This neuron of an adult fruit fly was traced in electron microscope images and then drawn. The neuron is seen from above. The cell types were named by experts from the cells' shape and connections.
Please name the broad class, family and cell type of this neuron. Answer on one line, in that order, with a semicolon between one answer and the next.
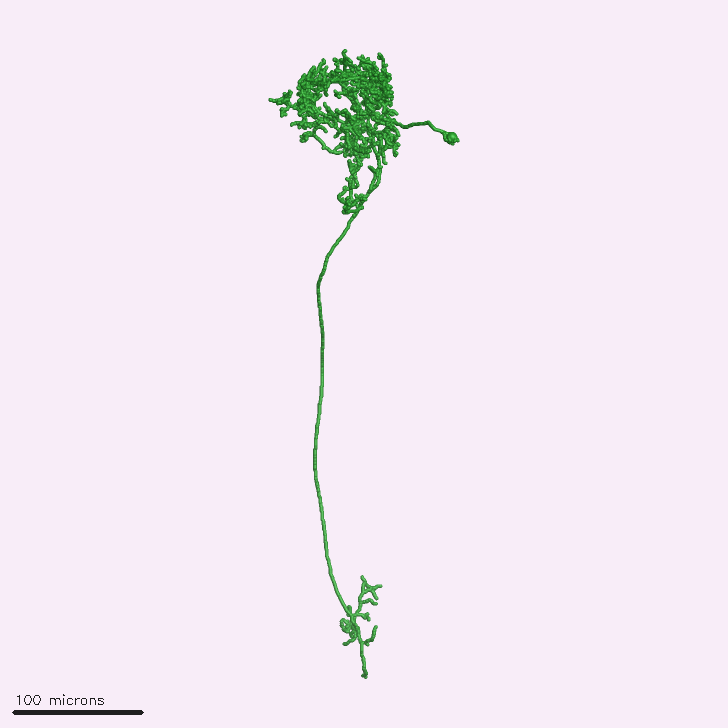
descending neuron; DNge; DNge146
